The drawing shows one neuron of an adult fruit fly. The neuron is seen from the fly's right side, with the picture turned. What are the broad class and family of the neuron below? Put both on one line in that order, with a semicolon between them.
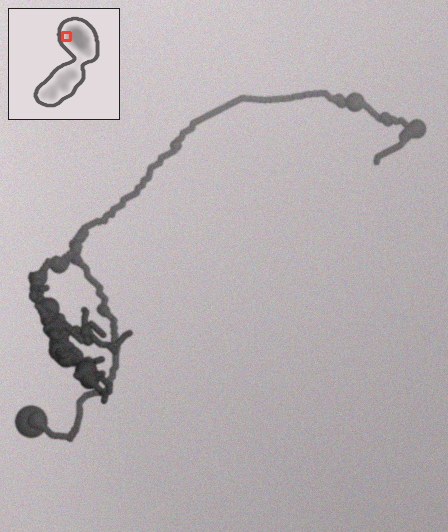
optic-lobe intrinsic neuron; T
